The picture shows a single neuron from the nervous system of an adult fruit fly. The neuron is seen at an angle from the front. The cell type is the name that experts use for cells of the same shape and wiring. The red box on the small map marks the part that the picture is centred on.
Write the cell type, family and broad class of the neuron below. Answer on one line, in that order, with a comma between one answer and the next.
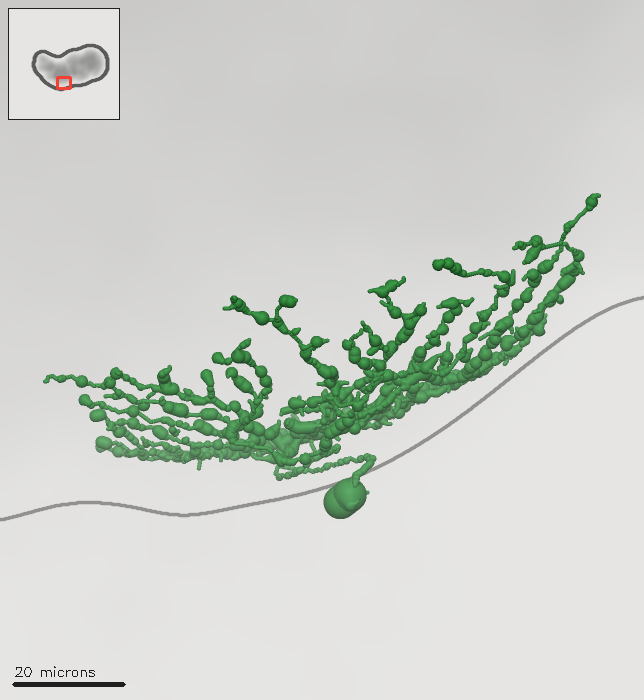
Dm18, Dm, optic-lobe intrinsic neuron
